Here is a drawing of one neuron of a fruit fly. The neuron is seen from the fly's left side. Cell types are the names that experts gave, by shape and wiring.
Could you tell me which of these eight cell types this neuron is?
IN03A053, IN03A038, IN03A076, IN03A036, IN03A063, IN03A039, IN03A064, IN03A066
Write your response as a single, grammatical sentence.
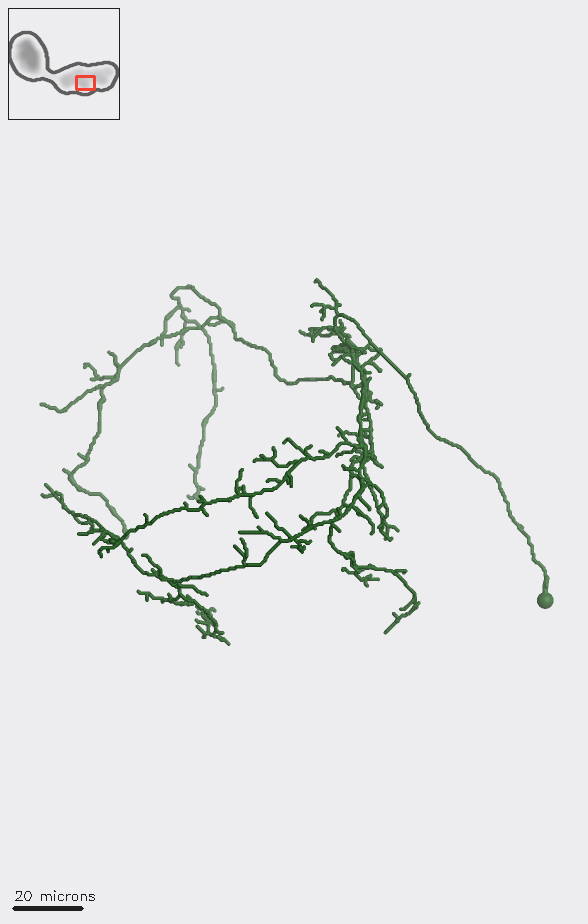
This neuron represents the cell type IN03A063.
